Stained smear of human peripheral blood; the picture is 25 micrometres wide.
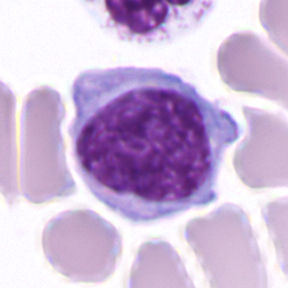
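Plasma cell, centre of field. Outline irregular, corners angular rather than smoothly round. Small blunt cytoplasmic bulge projecting from right edge. Nucleus round to slightly oval; no indentation, no lobes. Cytoplasm without vacuoles.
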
